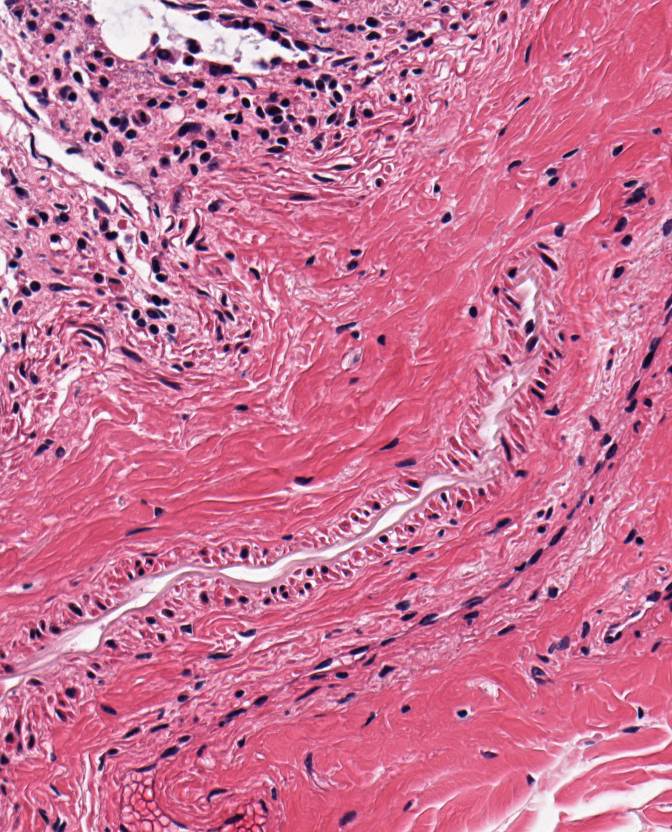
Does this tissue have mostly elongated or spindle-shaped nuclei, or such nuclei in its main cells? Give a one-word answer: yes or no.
Yes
